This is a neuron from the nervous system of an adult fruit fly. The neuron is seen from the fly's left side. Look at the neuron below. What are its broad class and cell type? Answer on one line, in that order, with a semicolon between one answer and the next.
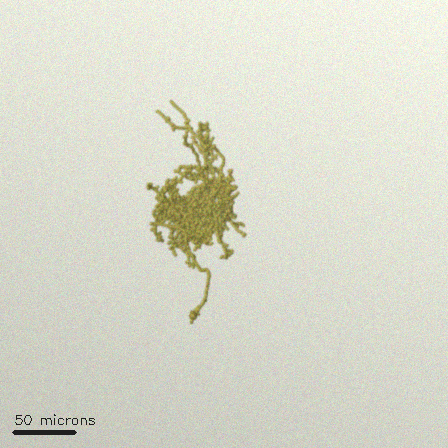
central-brain intrinsic neuron; AVLP370_b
